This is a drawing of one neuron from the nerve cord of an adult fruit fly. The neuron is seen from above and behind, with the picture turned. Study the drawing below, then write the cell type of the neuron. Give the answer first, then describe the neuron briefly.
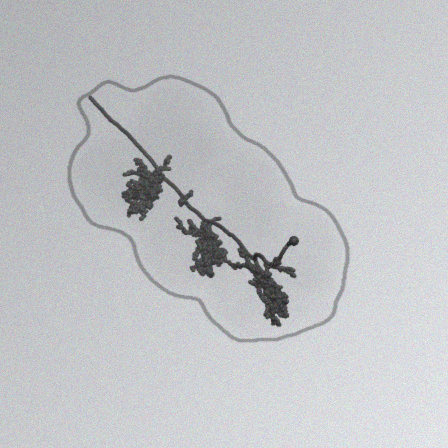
The cell type is AN09B004. It is an ascending neuron. As drawn here it is about as wide as it is tall.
